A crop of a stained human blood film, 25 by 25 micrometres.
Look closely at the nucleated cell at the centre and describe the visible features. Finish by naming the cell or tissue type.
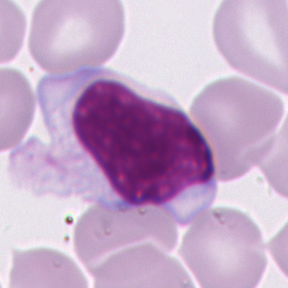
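The cell has an irregular outline, and on its left side the cytoplasmic edge is ragged and frilly. Its nucleus is an elongated oval, about 13 by 9 micrometres, set diagonally from upper left to lower right. The chromatin is dense and dark purple, with small lighter speckles scattered through it. Pale grey-blue cytoplasm is far more abundant on the left of the nucleus than on the right. This is a large granular lymphocyte.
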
